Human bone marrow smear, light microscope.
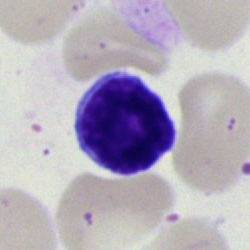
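Lymphocyte: central cell, stained bone marrow smear. Outline roughly round, edge smooth. Chromatin dark purple, densely clumped. No clearly outlined nucleolus visible; no vacuoles seen.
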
